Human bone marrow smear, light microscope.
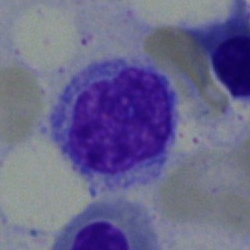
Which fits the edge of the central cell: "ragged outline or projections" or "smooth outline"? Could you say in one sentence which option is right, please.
The cell has an edge that is ragged or frayed, or carries projections, blebs or tags.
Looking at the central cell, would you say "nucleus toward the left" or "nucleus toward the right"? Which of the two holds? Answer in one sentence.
It is toward the right that the nucleus of this cell lies.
